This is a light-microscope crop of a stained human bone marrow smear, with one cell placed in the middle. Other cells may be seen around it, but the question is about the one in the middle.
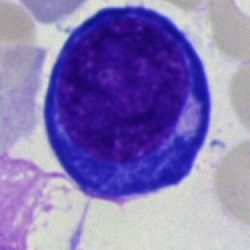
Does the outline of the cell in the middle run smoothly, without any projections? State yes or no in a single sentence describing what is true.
Yes, the cell has an outline that is smooth instead of rough.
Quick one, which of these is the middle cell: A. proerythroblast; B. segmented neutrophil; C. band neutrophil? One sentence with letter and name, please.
The right choice is option A: the cell in the middle is a proerythroblast.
